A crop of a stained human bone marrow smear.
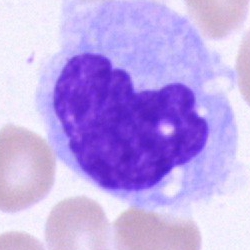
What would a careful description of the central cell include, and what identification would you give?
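The nucleus sits toward the lower left, not centrally. Its chromatin looks dark purple and dense, with a few small paler spots. A few small clear spots lie at its right edge. The cytoplasm, I'd say, is faintly dusty, without coarse granules. A monocyte, then.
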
